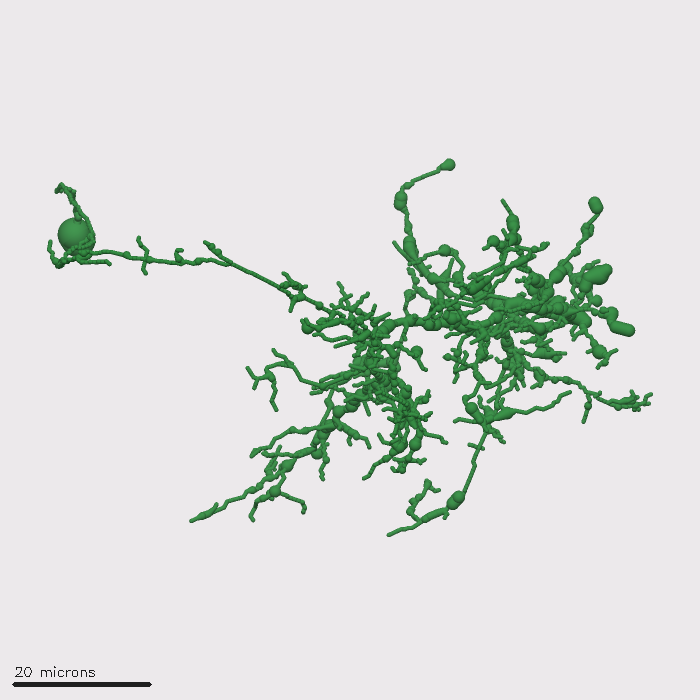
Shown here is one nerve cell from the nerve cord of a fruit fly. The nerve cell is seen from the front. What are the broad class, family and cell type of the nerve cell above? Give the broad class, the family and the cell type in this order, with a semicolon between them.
nerve-cord intrinsic neuron; hemilineage 12B; IN12B030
